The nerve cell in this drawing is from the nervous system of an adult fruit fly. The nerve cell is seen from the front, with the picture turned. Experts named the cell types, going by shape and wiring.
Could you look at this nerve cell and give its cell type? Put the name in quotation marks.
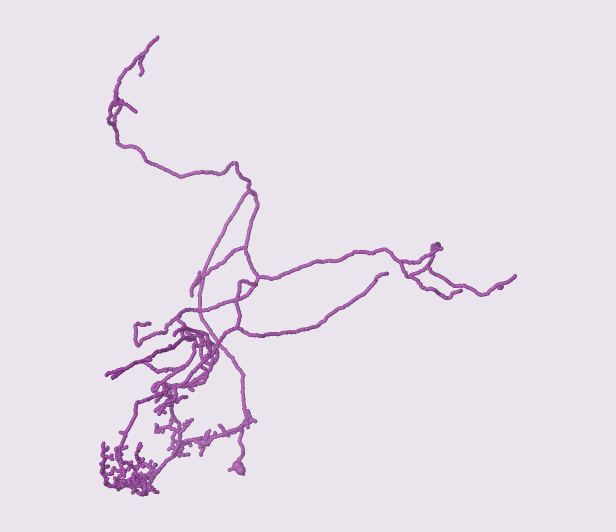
"CRZ02"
